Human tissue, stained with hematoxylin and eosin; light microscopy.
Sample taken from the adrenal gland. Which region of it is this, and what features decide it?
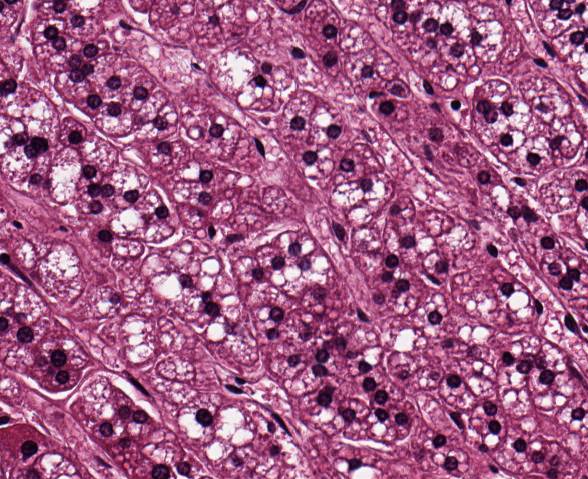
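Zona fasciculata. Cells in long cords running diagonally, upper left to lower right. Cytoplasm foamy, packed with clear vacuoles of varying size; most cells have one small, round, dark nucleus.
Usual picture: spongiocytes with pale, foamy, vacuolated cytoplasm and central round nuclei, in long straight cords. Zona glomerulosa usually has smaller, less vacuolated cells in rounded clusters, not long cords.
Septa between cords: thin, delicate, with flattened elongated nuclei.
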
